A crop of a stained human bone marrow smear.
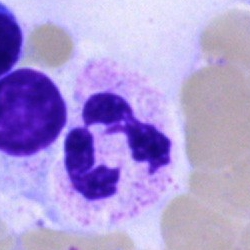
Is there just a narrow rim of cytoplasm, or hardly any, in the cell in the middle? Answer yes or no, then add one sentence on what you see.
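No. The cytoplasm is plentiful and pale.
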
